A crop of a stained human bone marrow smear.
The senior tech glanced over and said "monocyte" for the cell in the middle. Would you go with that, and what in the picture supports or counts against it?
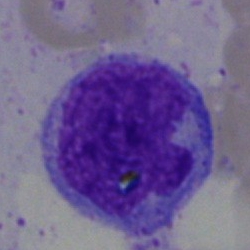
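The cell has a round, smooth outline, and its nucleus, which fills most of the cell, has a notch cut into its right side. The chromatin is finely stippled rather than gathered into coarse dark clumps. The cytoplasm is widest where it fills the nuclear notch on the right, and no clear vacuoles are seen in it.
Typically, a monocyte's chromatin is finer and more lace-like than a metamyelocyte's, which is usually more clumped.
The finely stippled chromatin therefore speaks for monocyte and against metamyelocyte. The name monocyte fits this cell.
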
